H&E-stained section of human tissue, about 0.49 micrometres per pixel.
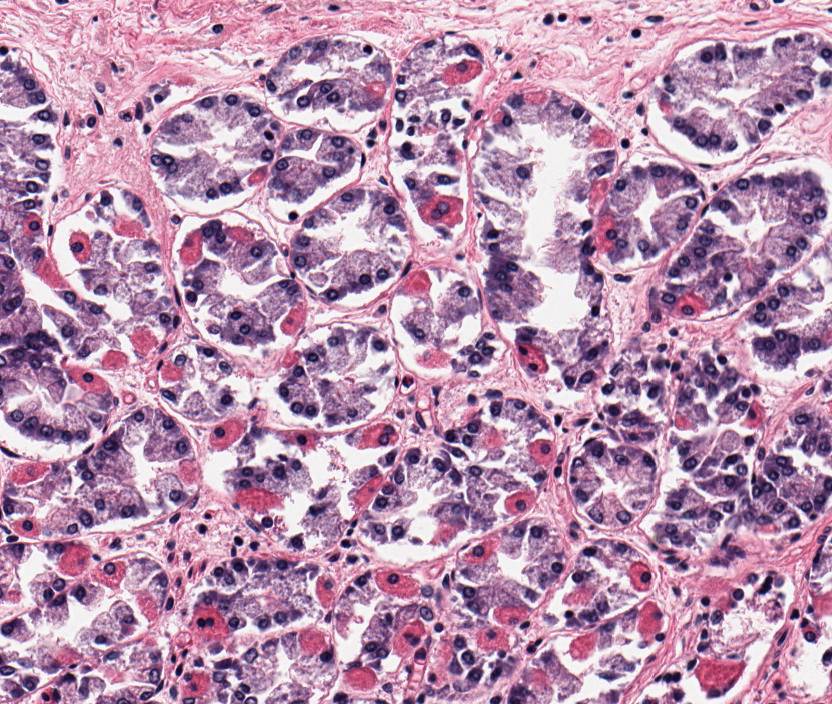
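Stomach: closely packed rounded gland profiles, cut across, fill the field. Most gland cells: granular purple-grey cytoplasm, small round dark nucleus toward the base. Scattered among them: larger cells with bright pink cytoplasm and a round central nucleus, fewer than the purple-grey cells. Haematoxylin and eosin.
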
